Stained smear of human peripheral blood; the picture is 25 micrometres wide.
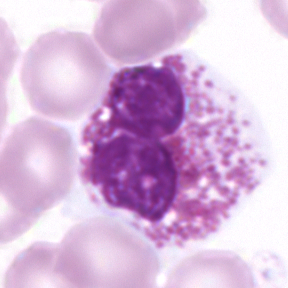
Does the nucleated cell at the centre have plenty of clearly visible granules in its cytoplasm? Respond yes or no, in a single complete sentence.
Yes, visible granules are present in great number in its cytoplasm.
